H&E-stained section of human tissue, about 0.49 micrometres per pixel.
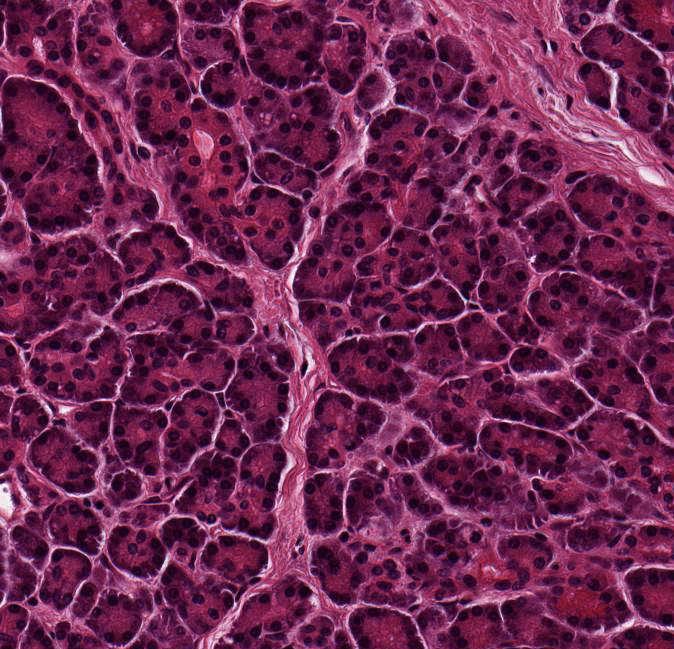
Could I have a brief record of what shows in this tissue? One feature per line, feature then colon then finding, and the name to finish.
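Arrangement: closely packed rounded acini filling almost the whole field
Stroma: thin connective tissue strands between acini
Nuclei: round, dark, toward the outer edge of each acinus
Cytoplasm: densely stained, purplish-pink
Lumina: small, barely visible
Tissue: pancreas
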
